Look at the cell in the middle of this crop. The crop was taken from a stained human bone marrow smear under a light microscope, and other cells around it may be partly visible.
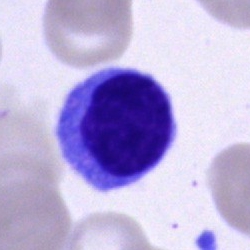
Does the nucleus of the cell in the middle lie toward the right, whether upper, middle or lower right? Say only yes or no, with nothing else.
Yes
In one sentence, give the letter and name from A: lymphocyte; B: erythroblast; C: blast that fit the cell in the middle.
The cell occupying the centre is a lymphocyte; option A is thus the correct choice.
